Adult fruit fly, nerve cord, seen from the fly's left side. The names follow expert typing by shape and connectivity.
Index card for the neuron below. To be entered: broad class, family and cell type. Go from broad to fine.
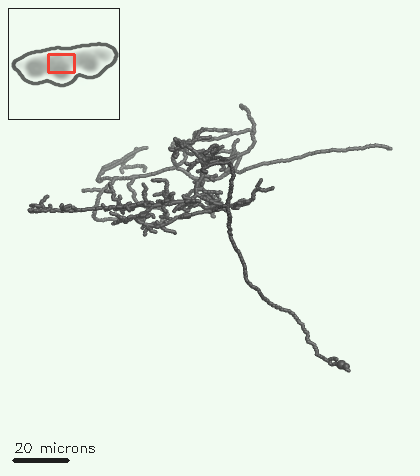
nerve-cord intrinsic neuron; hemilineage 06A; IN06A096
